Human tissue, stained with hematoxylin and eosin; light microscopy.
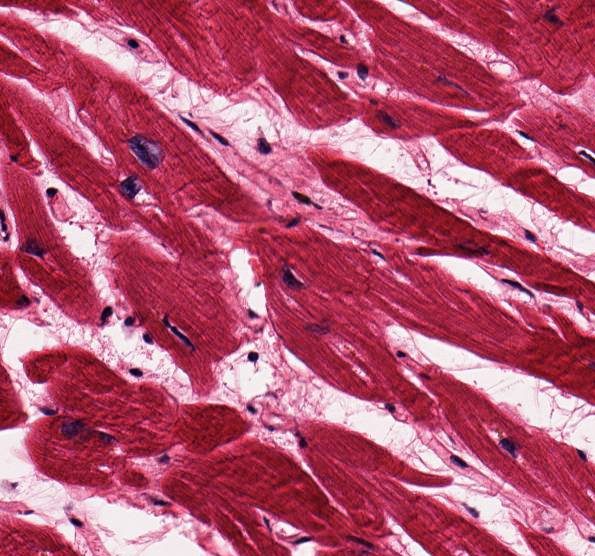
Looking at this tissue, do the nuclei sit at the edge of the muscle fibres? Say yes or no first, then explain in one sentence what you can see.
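No. The muscle fibre nuclei lie centrally within the fibres.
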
